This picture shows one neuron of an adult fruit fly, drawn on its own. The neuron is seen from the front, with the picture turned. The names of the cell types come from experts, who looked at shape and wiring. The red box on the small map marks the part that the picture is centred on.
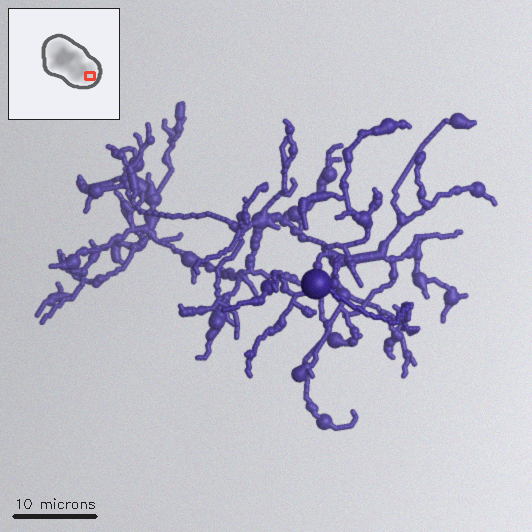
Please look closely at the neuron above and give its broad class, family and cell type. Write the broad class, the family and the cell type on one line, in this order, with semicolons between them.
optic-lobe intrinsic neuron; Mi; Mi14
